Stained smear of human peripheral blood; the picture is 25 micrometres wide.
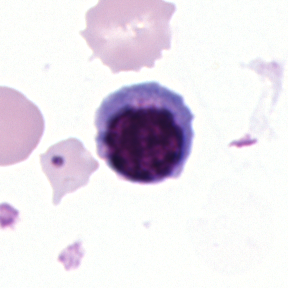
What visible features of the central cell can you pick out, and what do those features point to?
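Roughly round outline here, though the edge is slightly uneven and fuzzy. The nucleus is one undivided mass, no lobes, no indentation. Cytoplasm makes a rim that is widest above the nucleus and thinnest at the bottom. No long projections or hair-like processes on the surface. The cell is a normoblast.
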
